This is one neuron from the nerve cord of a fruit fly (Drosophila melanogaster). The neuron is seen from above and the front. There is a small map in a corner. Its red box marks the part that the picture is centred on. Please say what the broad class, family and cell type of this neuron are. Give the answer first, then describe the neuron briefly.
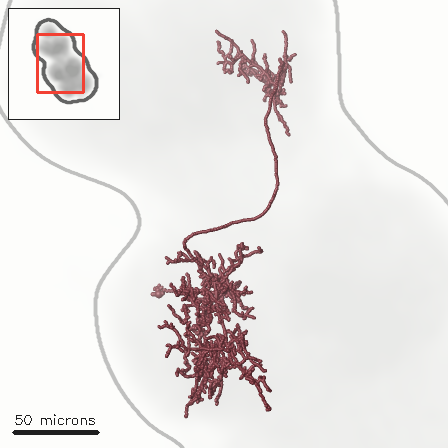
It is a nerve-cord intrinsic neuron. Its family is hemilineage 06A. The cell type is IN06A028. From top to bottom in the picture it spans about 250 microns. Dozens of branch ends can be seen.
